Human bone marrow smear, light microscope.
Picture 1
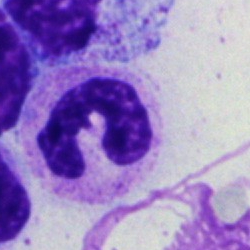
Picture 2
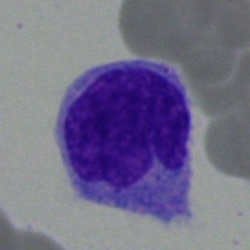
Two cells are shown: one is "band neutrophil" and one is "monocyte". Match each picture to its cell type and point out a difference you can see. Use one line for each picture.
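Picture 1 – band neutrophil. The cytoplasm is plentiful and pale pinkish-lilac.
Picture 2 – monocyte. The nucleus fills most of the cell and sits toward its upper part.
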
